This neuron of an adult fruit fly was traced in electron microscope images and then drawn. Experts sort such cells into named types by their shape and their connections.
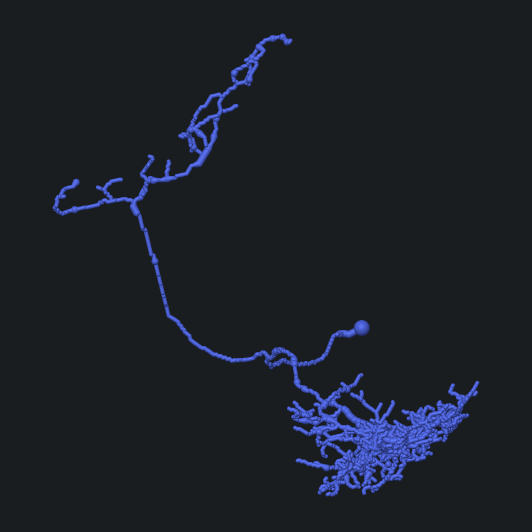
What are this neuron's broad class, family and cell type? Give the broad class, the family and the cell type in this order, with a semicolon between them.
visual projection neuron; hemilineage VPNp3; LC11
